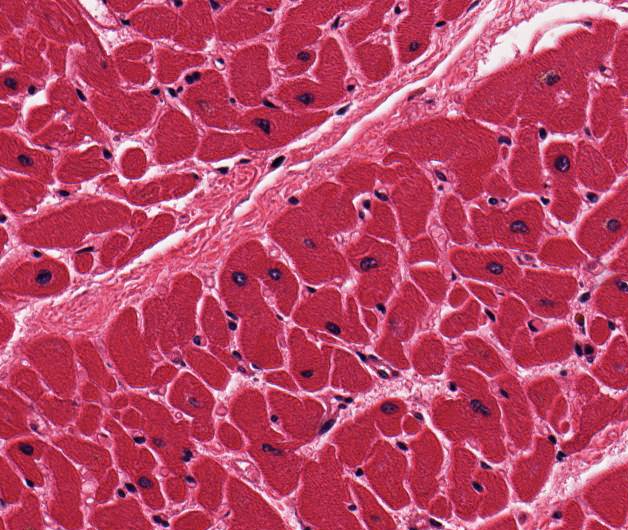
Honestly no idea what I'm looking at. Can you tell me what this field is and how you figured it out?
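Here we have myocardium.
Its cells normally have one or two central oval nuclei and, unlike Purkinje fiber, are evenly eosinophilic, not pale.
You see both: central oval nuclei and deep, even eosinophilia throughout. Most fibres are cut across or obliquely, giving irregular polygons of varying size. A pale fibrous band running diagonally from top to left edge divides two fibre groups.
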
